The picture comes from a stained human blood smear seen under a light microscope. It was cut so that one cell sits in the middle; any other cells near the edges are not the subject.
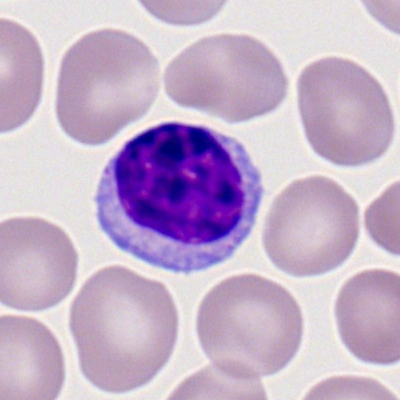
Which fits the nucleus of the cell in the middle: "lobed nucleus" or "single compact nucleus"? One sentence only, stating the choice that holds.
One compact round, oval or kidney-shaped mass makes up the nucleus.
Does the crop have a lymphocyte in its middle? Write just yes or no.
yes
